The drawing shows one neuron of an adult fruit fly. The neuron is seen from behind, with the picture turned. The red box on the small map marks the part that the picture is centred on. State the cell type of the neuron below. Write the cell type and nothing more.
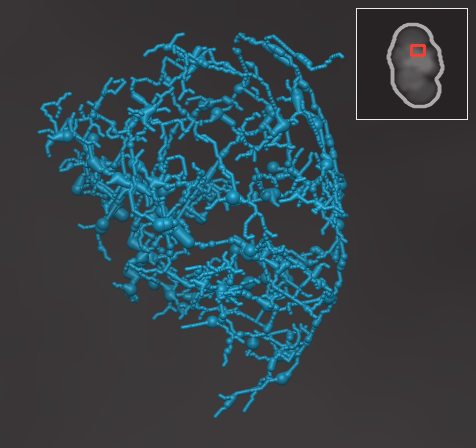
CB1955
